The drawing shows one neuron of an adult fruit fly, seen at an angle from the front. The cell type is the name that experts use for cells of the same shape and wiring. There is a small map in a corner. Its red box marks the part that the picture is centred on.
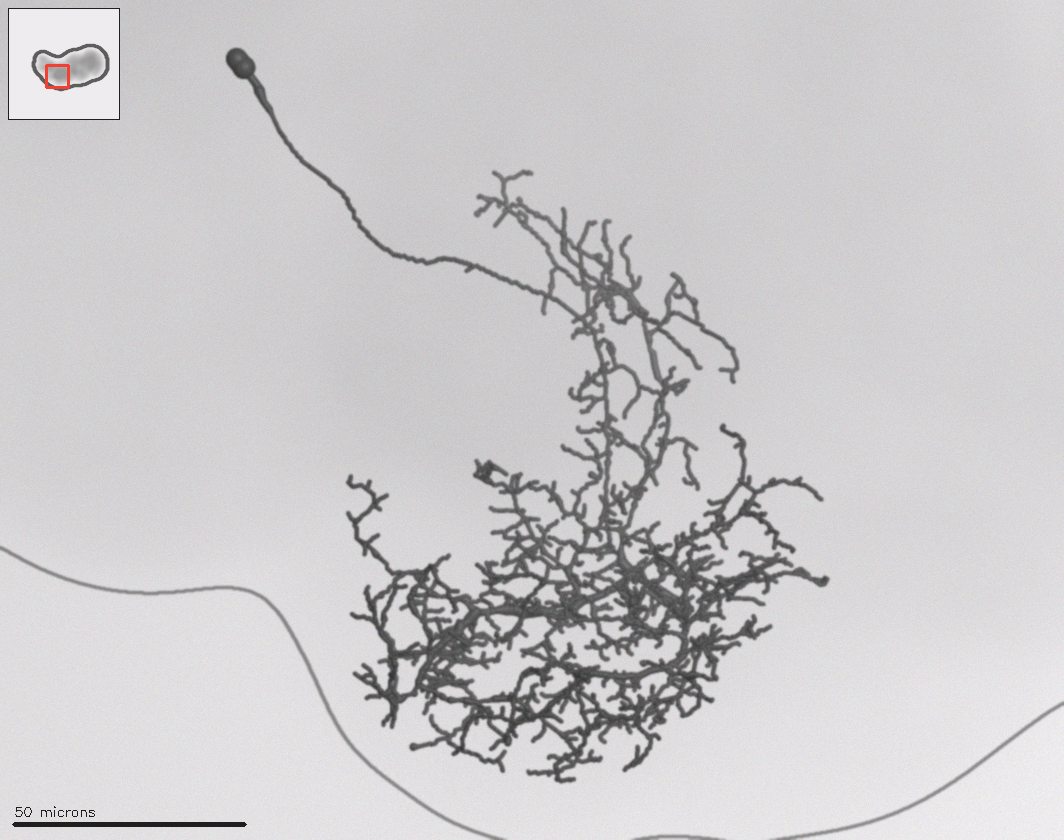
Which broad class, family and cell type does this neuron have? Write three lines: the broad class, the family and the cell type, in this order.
nerve-cord intrinsic neuron
hemilineage 23B
IN23B007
